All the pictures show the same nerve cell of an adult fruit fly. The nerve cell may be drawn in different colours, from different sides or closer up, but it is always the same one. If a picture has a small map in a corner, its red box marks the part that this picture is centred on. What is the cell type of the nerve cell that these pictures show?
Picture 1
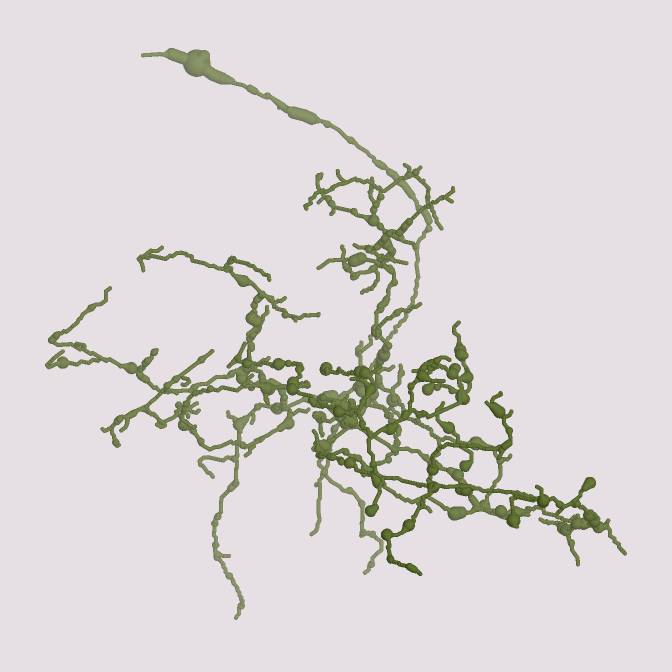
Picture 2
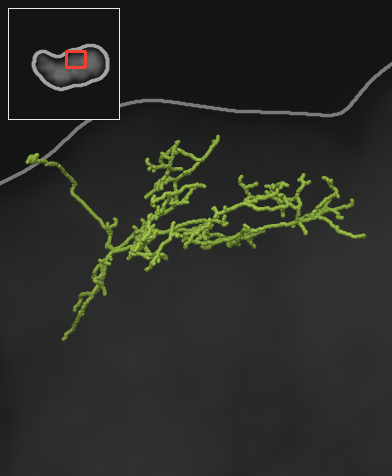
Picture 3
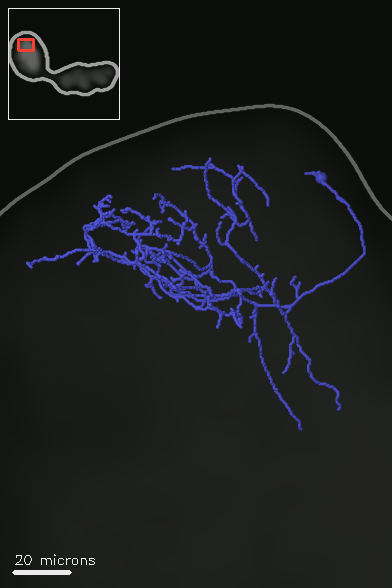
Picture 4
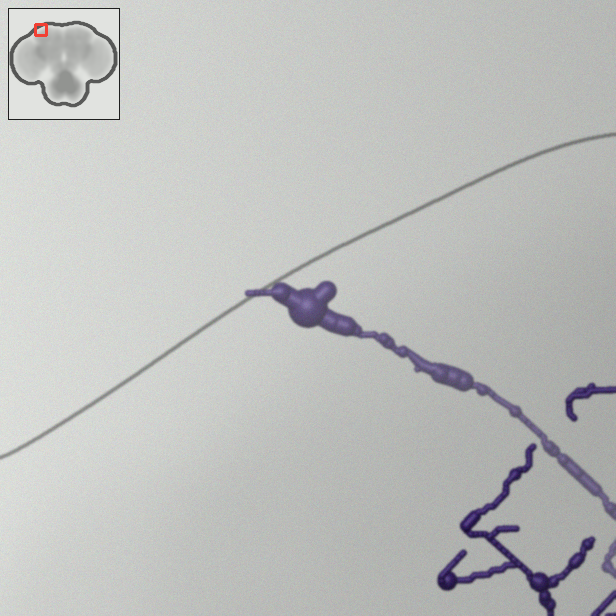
SLP328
